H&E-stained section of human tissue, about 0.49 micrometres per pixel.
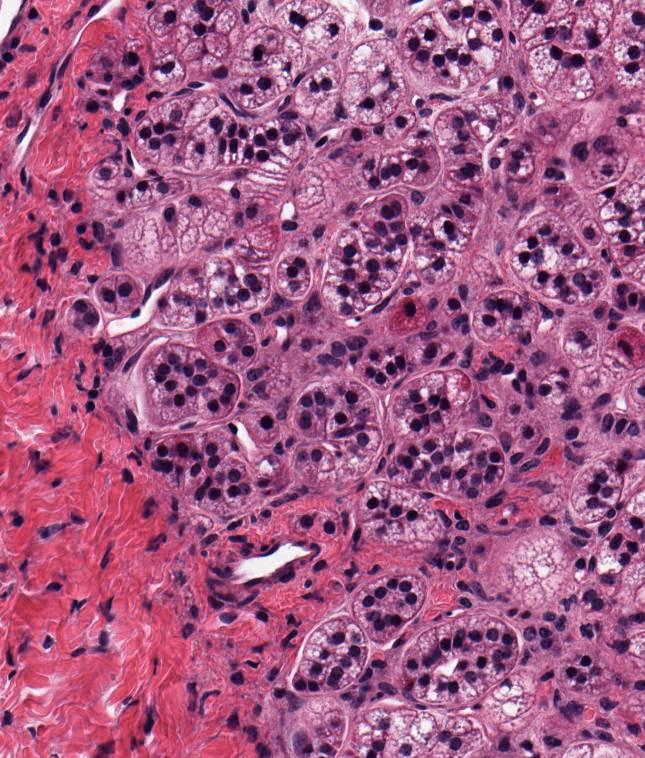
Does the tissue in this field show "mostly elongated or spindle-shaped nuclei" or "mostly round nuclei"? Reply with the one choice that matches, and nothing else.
Mostly round nuclei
